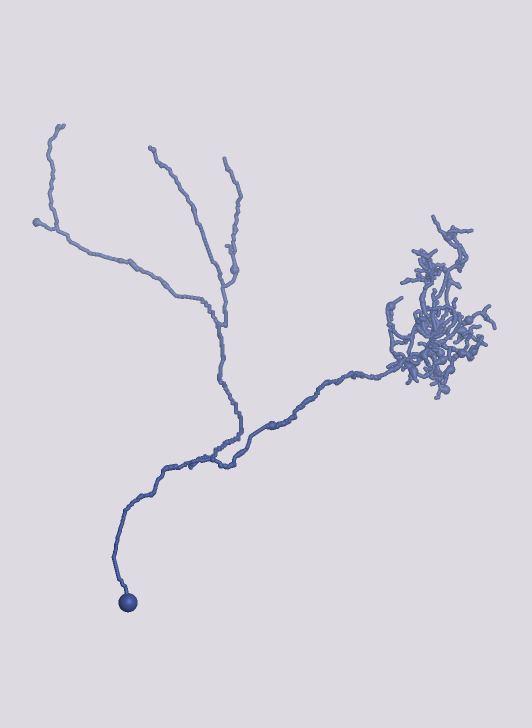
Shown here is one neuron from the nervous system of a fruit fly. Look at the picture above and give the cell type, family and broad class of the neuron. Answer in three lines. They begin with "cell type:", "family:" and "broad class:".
cell type: LoVP1
family: LoVP
broad class: visual projection neuron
